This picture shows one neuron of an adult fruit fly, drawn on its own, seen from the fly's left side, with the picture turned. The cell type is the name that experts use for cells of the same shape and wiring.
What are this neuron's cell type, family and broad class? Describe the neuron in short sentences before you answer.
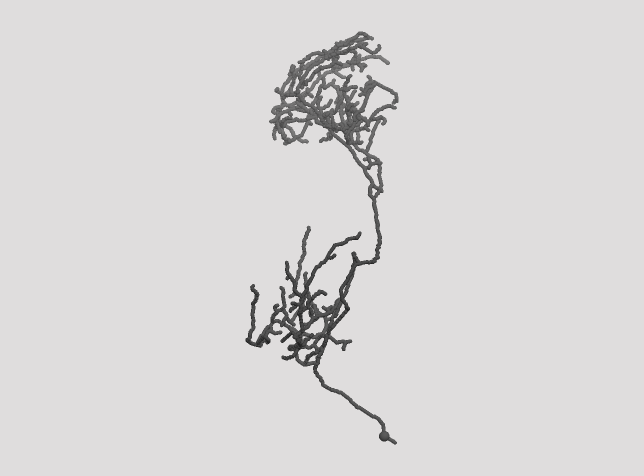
The cell body is at the bottom of the picture. Dozens of branch ends can be seen. Its cell type is LHAD3d4. Its family is hemilineage LHd1. It is a central-brain intrinsic neuron.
